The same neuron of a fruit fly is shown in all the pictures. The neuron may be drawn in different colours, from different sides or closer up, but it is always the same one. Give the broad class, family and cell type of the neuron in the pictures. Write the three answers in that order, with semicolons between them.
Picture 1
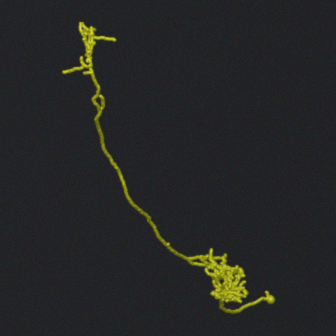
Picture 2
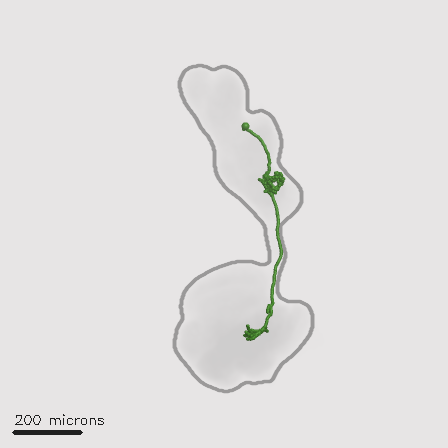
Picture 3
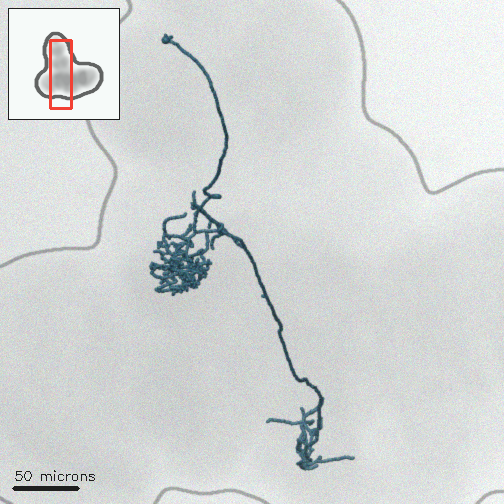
ascending neuron; hemilineage 05B; AN05B044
